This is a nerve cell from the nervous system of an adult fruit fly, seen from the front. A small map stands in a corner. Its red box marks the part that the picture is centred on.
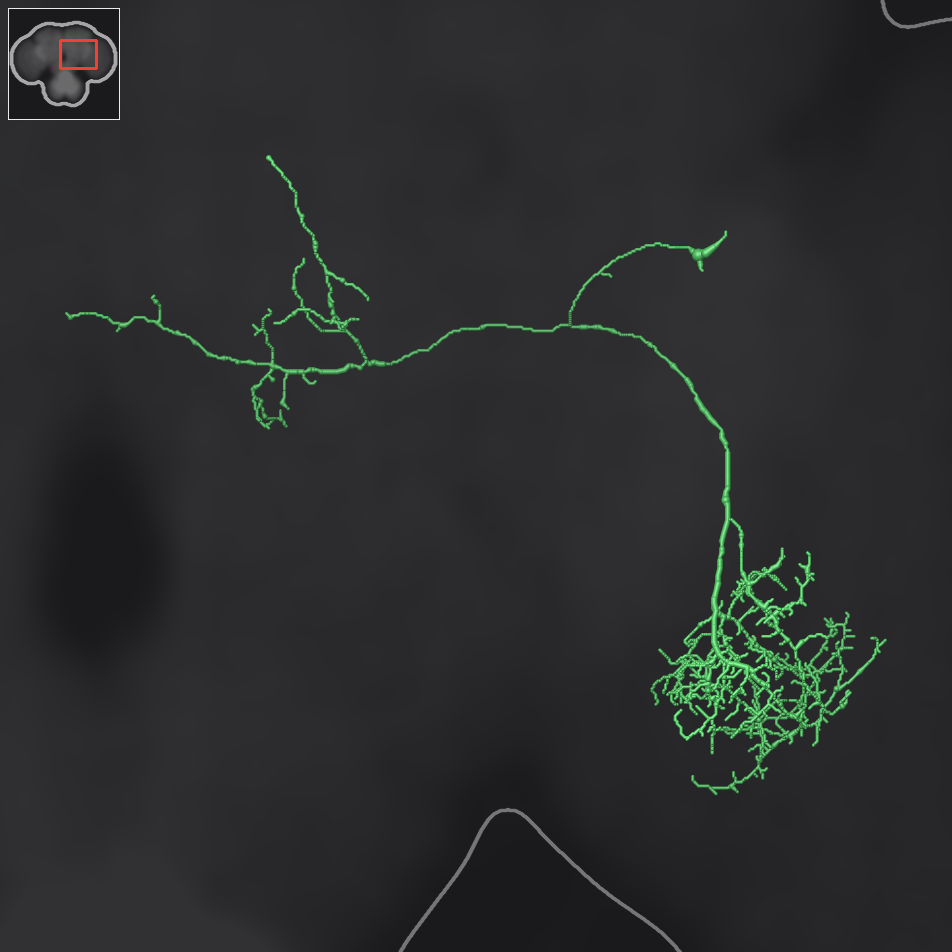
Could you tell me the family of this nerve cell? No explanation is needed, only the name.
hemilineage LHl4_posterior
